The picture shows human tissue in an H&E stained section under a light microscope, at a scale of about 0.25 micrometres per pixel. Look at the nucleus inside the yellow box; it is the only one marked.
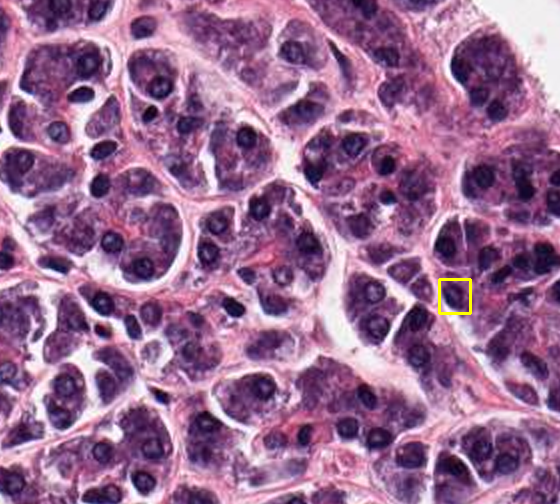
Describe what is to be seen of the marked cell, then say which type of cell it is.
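The nucleus is a dark, rounded-to-oval body with fairly even, dense staining. The cytoplasm around the nucleus is purple and finely granular, and its outline against neighbouring cells is indistinct. The cell lies at the edge of a tightly packed cluster of similar cells, against a thin pale pink band of fibres that runs diagonally past it. The marked nucleus belongs to a pancreatic acinar cell.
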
